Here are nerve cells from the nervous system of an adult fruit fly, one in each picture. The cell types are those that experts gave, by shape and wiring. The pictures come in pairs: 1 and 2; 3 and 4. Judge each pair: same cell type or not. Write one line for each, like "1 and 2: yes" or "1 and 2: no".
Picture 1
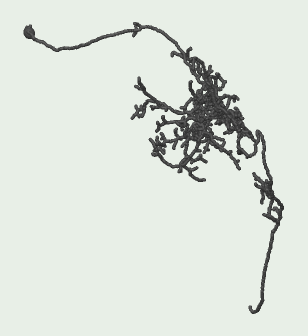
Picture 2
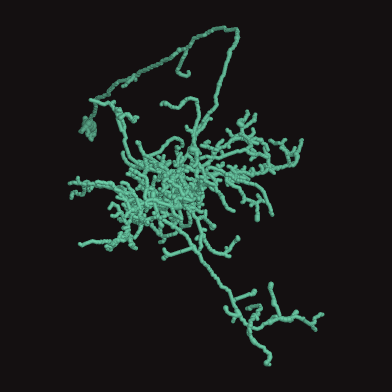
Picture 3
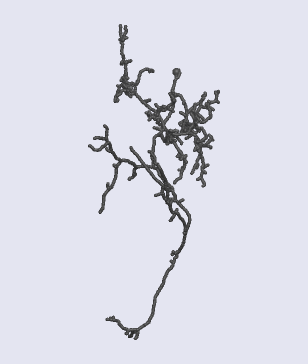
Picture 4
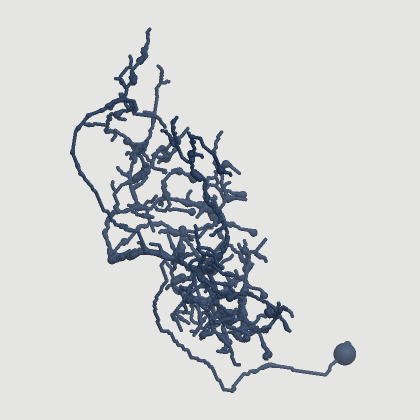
1 and 2: yes
3 and 4: no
